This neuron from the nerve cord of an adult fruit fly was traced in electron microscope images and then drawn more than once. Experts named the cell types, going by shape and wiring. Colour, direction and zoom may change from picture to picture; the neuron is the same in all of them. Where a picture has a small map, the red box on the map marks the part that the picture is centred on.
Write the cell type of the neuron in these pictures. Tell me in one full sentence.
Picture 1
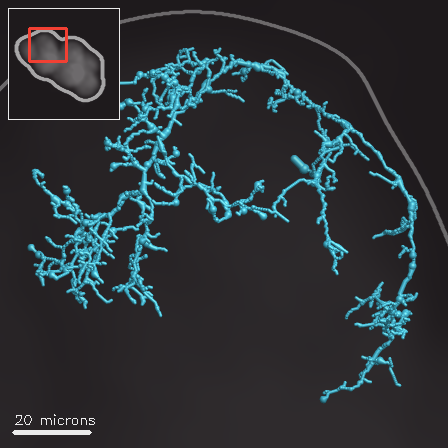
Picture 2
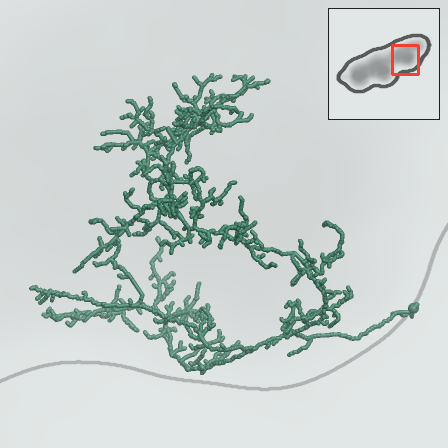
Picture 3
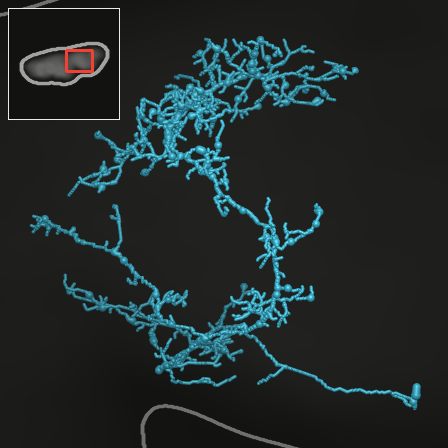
The cell type carried by this neuron is IN13A052.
